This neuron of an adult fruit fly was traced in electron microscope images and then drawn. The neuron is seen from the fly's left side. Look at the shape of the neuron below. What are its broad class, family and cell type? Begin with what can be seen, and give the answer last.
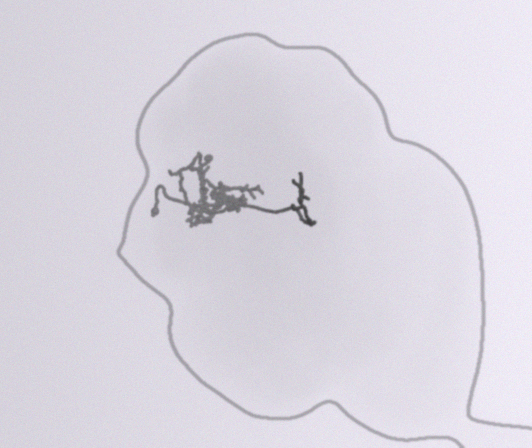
Its cell body lies on the left of the picture. As drawn here it is wider than it is tall. It is a central-brain intrinsic neuron. Its family is hemilineage VLPl&d1_lateral. The cell type is CB4214.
